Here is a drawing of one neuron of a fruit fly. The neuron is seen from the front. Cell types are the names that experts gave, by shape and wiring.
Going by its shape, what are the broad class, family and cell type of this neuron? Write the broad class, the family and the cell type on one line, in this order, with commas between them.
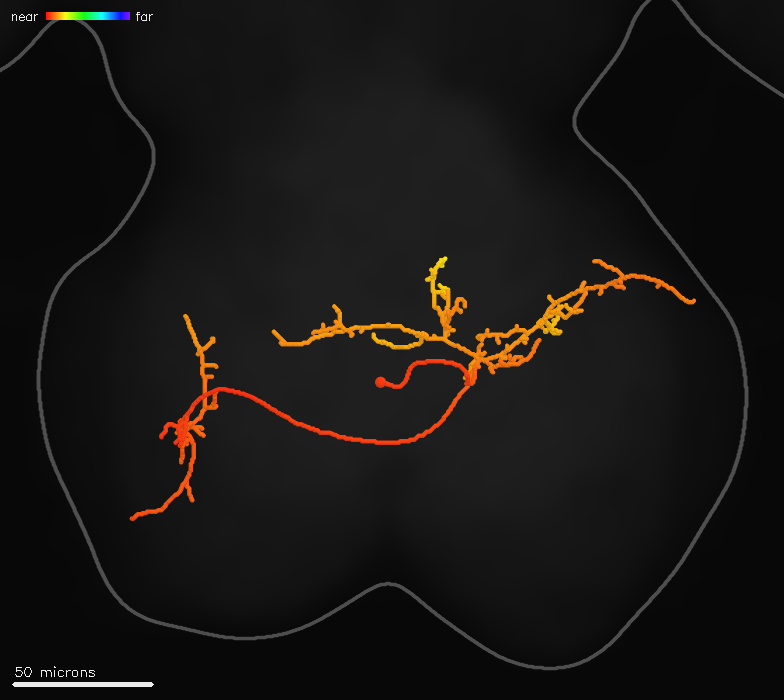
nerve-cord intrinsic neuron, hemilineage 01A, IN01A080_c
